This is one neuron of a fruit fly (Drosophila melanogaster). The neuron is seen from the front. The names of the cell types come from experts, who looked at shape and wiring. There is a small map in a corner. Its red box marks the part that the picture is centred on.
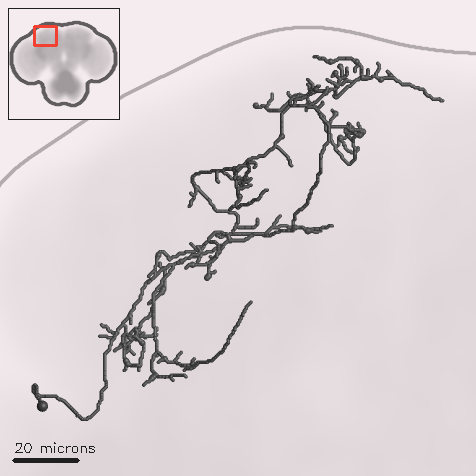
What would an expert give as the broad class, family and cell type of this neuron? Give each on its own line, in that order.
central-brain intrinsic neuron
hemilineage LHa1
SLP115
